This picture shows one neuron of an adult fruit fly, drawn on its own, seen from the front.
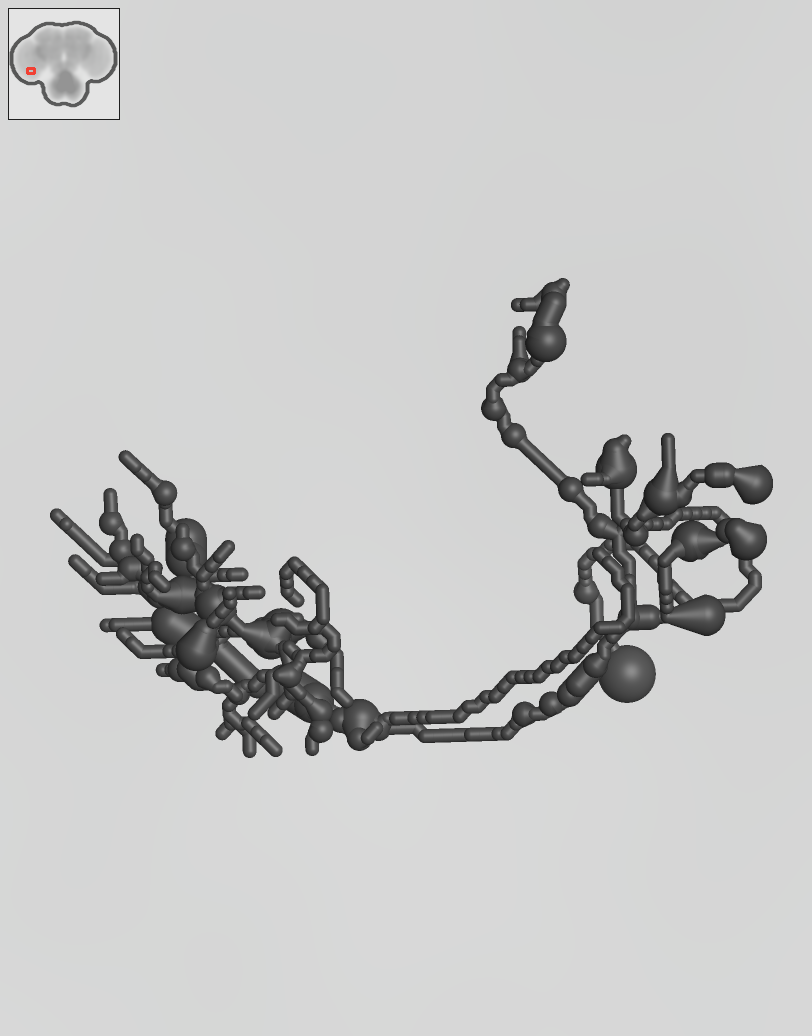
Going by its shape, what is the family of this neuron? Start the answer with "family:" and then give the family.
family: T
